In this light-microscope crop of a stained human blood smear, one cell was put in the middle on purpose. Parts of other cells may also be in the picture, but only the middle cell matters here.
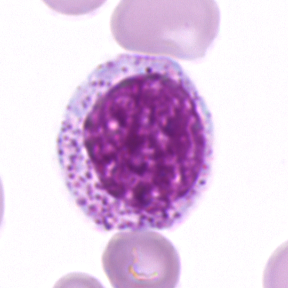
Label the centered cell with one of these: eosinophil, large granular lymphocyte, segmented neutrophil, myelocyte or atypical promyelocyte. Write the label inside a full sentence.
Answering briefly, the cell in the middle is a myelocyte.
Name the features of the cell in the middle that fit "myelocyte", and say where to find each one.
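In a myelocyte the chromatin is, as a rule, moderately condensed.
Here the chromatin is patchy, with darker purple clumps separated by paler gaps, which agrees with that moderate condensation.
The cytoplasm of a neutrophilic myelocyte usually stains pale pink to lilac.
The cytoplasm of this myelocyte is a pale greyish-lilac, at the lilac end of that range. The cell outline is oval and slightly taller than it is wide. The nucleus fills most of the cell, leaving a moderate rim of cytoplasm.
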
